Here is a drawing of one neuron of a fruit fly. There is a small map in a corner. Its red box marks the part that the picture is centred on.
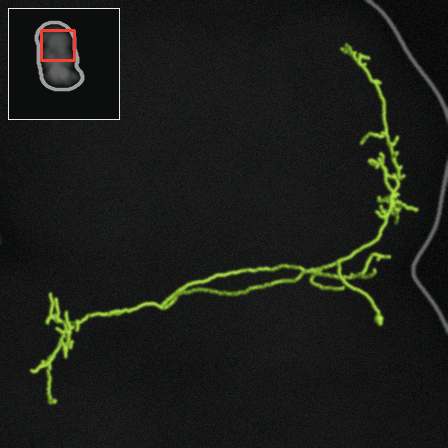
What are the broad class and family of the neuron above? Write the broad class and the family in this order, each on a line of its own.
central-brain intrinsic neuron
hemilineage DM2_central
